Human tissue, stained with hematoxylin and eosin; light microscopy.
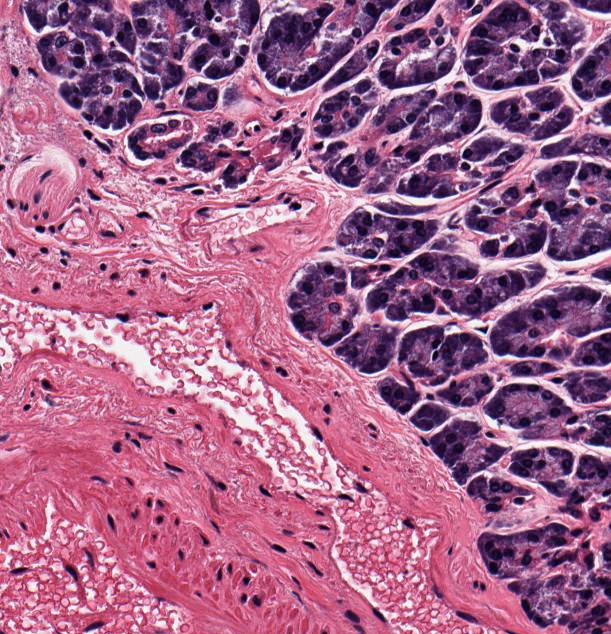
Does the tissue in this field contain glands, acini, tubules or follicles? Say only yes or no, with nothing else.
Yes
